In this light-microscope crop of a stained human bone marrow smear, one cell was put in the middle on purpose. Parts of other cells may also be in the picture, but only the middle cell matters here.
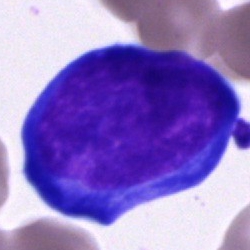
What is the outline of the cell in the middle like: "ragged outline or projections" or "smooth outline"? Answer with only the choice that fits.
Ragged outline or projections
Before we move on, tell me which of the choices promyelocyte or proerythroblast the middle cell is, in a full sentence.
Framed in the middle of the crop is a proerythroblast.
